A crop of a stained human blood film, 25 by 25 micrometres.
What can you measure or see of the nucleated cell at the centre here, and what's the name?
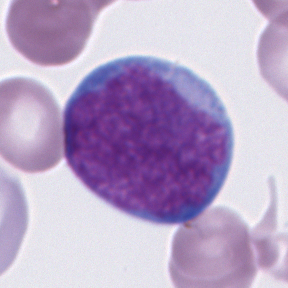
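Notice first that the nucleus is round to oval, with no lobes. Its chromatin is finely granular and evenly spread. The cytoplasm is a narrow rim, broadest at the upper right, where a paler blue zone sits beside the nucleus. The cell is about 15 micrometres across, and the nucleus fills about 80% of its area. What you are looking at is a myeloblast.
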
